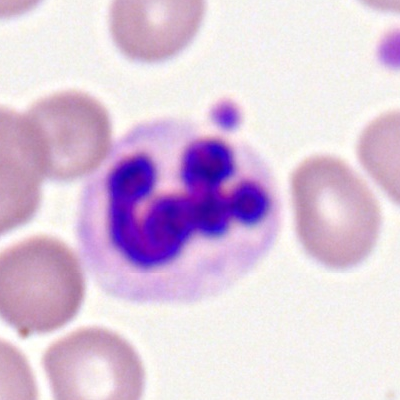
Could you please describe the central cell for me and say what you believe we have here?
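Notice the round, smooth outline. The chromatin's dense, clumped and dark purple, and there's plenty of pale pinkish-lilac cytoplasm with no vacuoles in it. That's a segmented neutrophil.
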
